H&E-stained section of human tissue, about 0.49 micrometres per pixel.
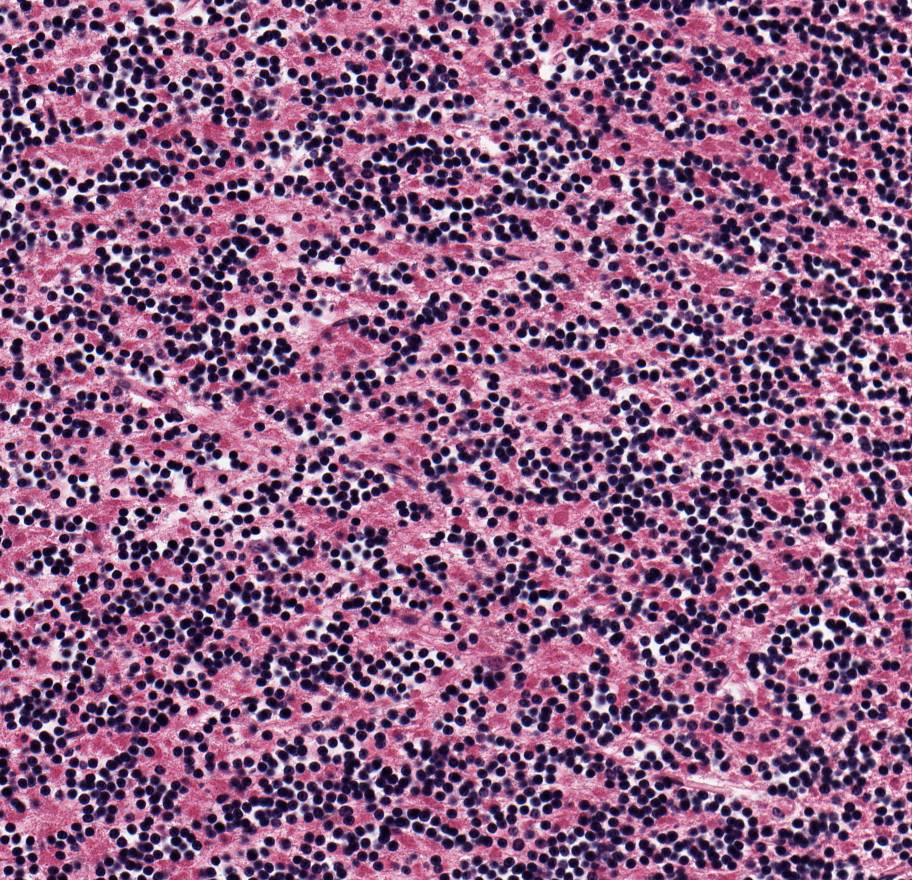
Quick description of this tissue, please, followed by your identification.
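Predominant nuclei are small, round, uniform and very darkly stained, with little or no visible cytoplasm around most of them. Between the clusters of nuclei, throughout the field, lie irregular patches and streaks of pink, finely fibrillary material. No fat cells are seen. The tissue is cerebellum.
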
